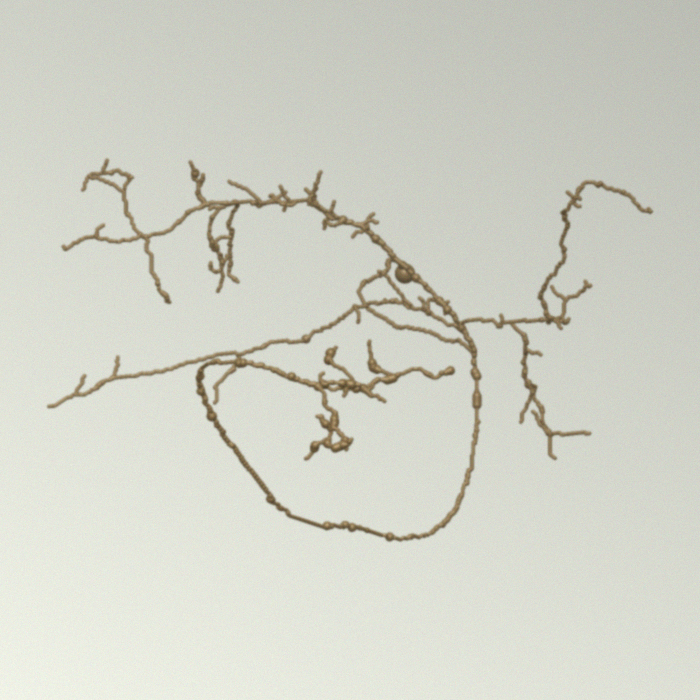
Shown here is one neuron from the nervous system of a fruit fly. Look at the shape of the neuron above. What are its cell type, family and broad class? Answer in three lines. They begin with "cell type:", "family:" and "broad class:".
cell type: IN01A070
family: hemilineage 01A
broad class: nerve-cord intrinsic neuron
